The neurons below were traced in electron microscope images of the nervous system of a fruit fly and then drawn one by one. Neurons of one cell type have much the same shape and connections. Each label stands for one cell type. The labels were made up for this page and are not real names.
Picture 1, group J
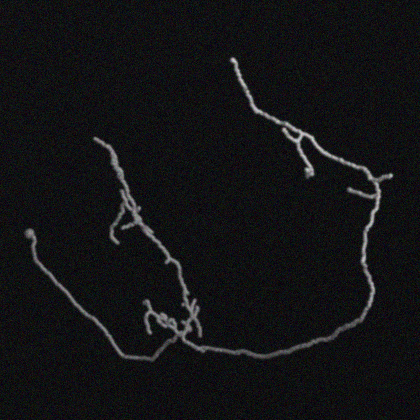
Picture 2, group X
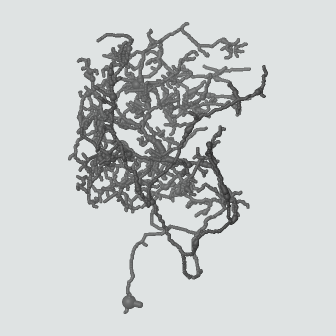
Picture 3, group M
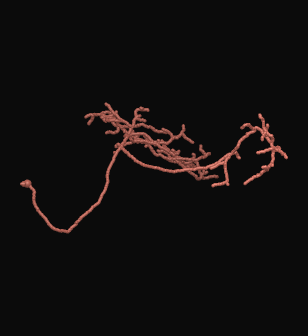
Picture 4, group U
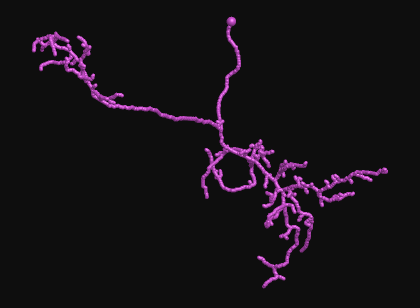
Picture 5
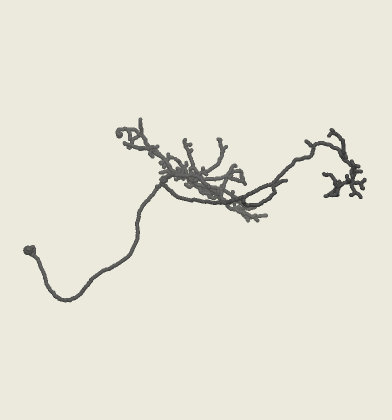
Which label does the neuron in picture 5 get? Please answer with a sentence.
It belongs to group M.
